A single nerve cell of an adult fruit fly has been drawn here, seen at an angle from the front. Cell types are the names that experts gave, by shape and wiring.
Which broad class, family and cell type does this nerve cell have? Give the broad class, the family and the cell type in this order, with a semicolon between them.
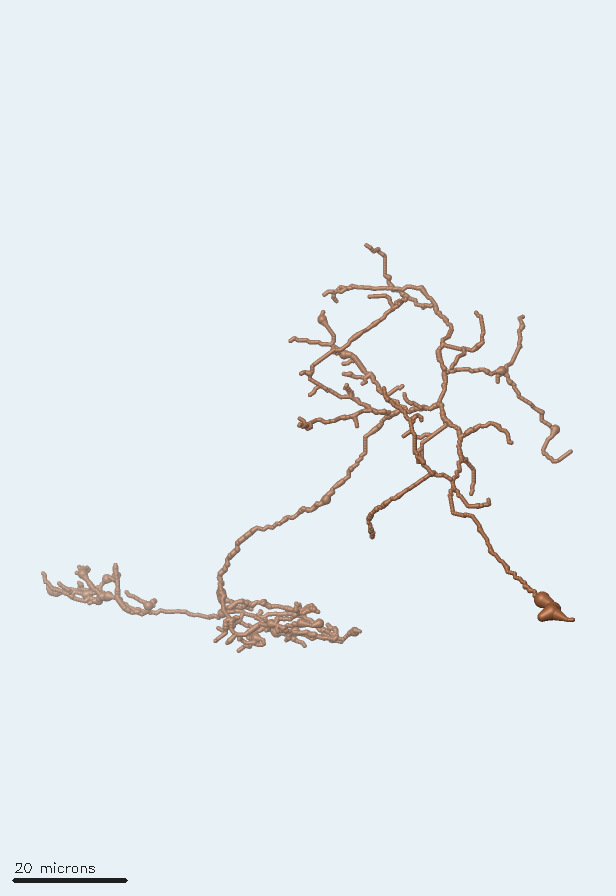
central-brain intrinsic neuron; class DAN; PAM02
